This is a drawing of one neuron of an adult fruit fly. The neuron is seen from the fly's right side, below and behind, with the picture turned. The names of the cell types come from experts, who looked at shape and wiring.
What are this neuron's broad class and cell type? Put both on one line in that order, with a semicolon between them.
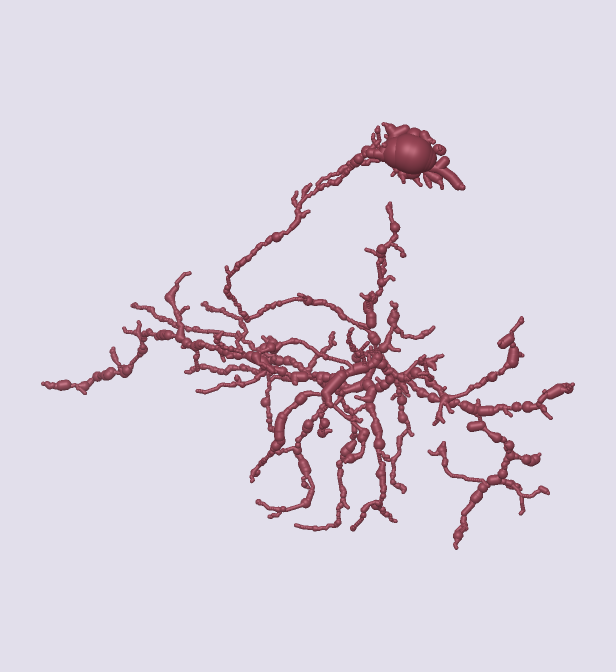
nerve-cord intrinsic neuron; INXXX053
